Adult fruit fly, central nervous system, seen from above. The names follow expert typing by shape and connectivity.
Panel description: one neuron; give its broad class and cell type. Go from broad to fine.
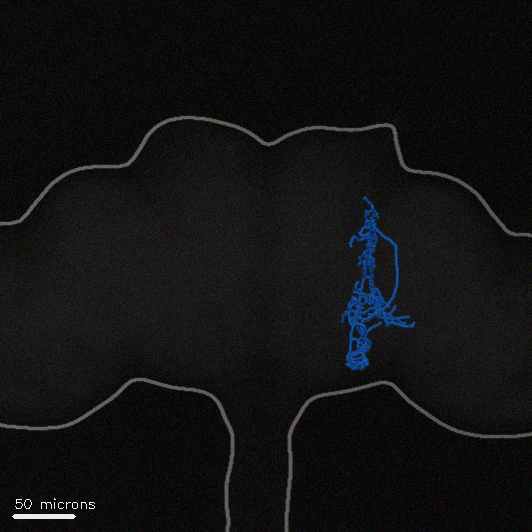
central-brain intrinsic neuron; WED181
